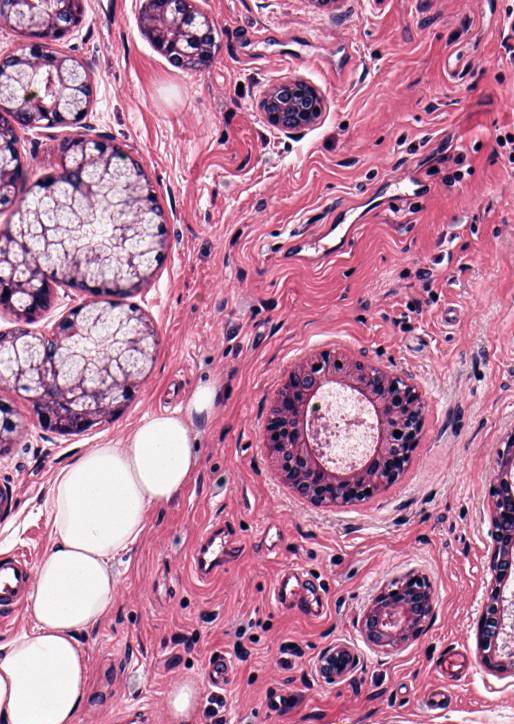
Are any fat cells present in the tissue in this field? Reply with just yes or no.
Yes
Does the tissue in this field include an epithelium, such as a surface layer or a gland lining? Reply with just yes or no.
Yes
